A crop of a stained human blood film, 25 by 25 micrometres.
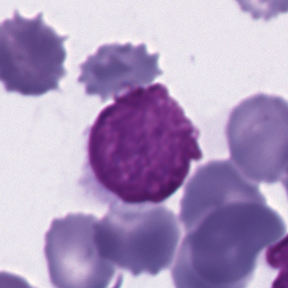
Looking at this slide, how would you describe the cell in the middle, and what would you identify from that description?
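No distinct rim of cytoplasm can be seen around the nucleus. The nucleus is round in outline, about 10 micrometres across, and stains a deep purple-magenta throughout. The cell's outline is mostly smooth, with a small irregular bulge at the upper right. No distinct granules are seen in or around the cell. The cell is a myeloblast.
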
